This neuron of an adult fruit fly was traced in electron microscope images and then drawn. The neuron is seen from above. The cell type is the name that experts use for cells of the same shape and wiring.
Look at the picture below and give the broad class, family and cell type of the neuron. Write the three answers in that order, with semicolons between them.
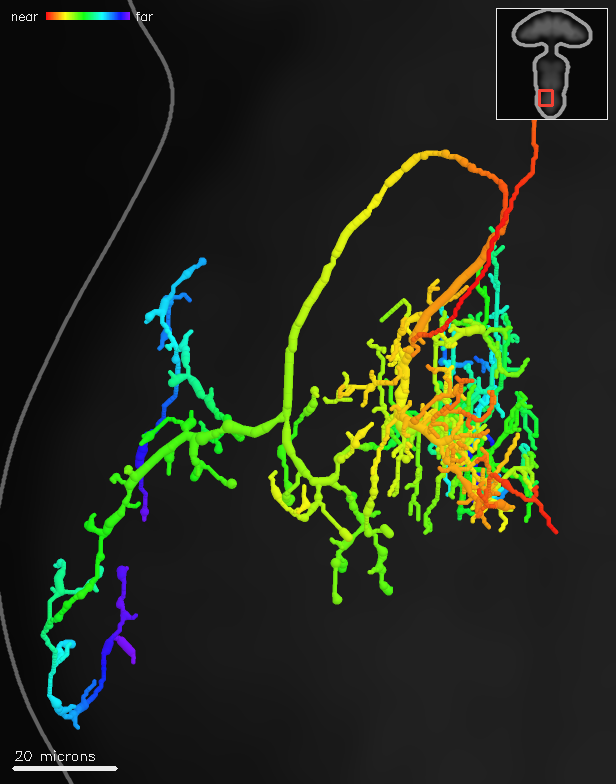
nerve-cord intrinsic neuron; hemilineage 19A; IN19A040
